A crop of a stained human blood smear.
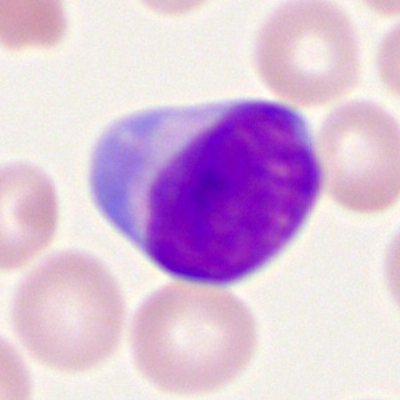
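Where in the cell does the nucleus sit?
In the right part, leaving cytoplasm on the left.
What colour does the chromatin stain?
Deep purple.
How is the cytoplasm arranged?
Pale blue, lying on one side of the nucleus rather than forming a rim all around it.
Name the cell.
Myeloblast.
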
